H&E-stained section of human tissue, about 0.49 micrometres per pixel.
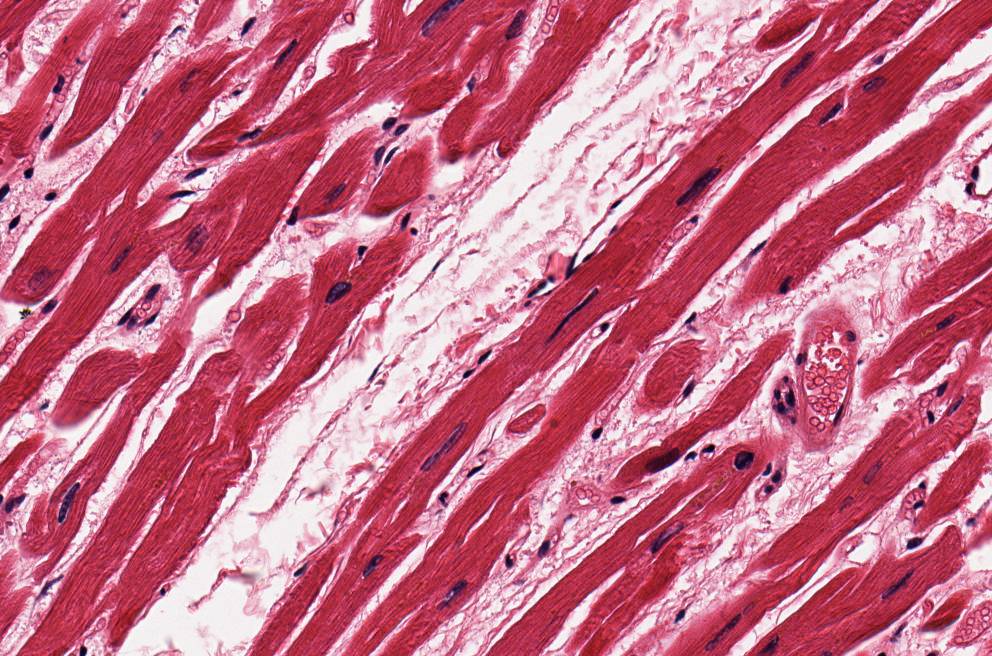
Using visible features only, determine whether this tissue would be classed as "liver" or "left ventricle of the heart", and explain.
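This is left ventricle of the heart. What decides is that the tissue is made of muscle fibres, many of which branch and join neighbouring fibres.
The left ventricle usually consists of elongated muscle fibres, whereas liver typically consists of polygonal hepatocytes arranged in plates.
The fibre cytoplasm stains deep red. A broad band of pale, loose, wispy connective tissue runs diagonally between the fibres through the upper middle of the field. No fat cells are present anywhere in the field.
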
